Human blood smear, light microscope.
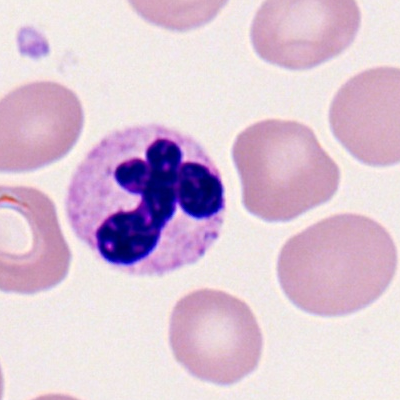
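Segmented neutrophil, the cell in the middle of a stained human blood smear under the light microscope. Its outline is round with a smooth edge. The chromatin is dark purple and densely clumped. Plentiful pale pinkish-lilac cytoplasm contains scattered fine, faint lilac granules.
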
